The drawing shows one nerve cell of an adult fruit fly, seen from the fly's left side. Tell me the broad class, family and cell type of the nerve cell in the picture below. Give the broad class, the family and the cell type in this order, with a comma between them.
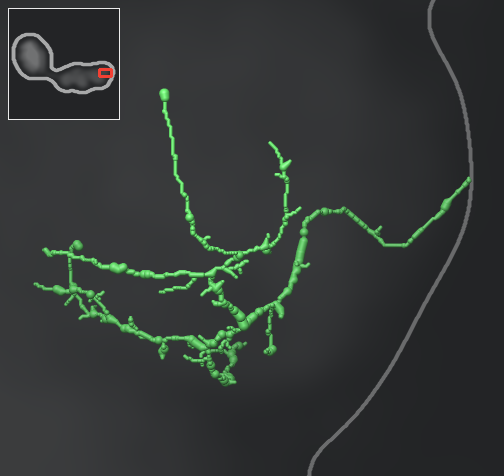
sensory neuron entering the nerve cord, class chemosensory, SNch01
